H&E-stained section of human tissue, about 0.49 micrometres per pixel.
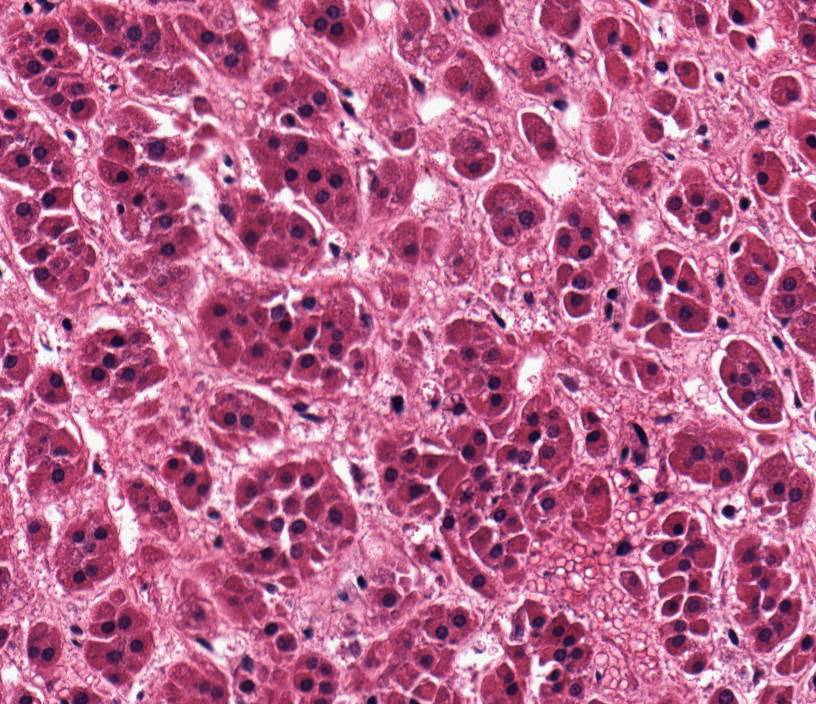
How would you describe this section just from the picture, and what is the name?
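Everywhere you look, polygonal cells sit in rounded nests of a few to a dozen cells. Their cytoplasm is abundant, deeply eosinophilic and granular. Between the nests are pale, finely vacuolated, foamy cells, most plentiful just below and right of centre. Slender cells with small, dark, elongated nuclei lie in the narrow spaces between nests. This is adrenal gland.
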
